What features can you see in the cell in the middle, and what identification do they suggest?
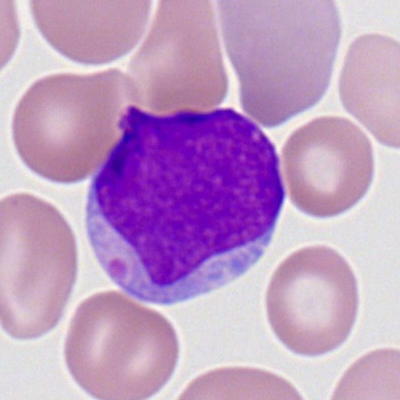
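Roughly round outline on this one, and the nucleus takes up most of it. I can't make out a distinct nucleolus anywhere in the nucleus. Worth a glance: a single small reddish-purple granule sitting in the cytoplasm at the lower left. It's a myeloblast.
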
